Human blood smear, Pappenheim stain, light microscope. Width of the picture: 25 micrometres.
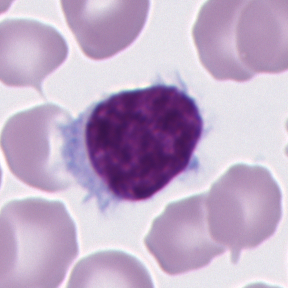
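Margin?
Fringed by fine hair-like projections, most prominently on the left.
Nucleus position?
Off-centre toward the right, leaving more of the pale blue cytoplasm on the left; about 10 micrometres across, filling about 80% of the cell's area.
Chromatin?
Dark purple, coarsely clumped.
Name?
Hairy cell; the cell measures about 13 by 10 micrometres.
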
